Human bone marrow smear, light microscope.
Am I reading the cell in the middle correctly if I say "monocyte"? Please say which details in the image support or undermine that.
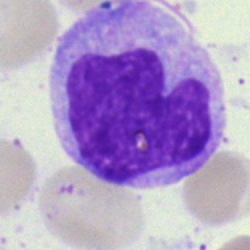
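Nucleus: a deep notch cuts into its upper right side, which goes with monocyte.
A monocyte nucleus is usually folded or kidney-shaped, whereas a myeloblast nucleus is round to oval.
Cytoplasm: a pale lilac-grey rim surrounds the nucleus on all sides, a colour closer to monocyte than to blast.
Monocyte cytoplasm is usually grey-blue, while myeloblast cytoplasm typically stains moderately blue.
Outline and vacuoles: the cell is round and smooth, and its cytoplasm holds no vacuoles, which does not decide between the names. Verdict: monocyte fits, and blast does not.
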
